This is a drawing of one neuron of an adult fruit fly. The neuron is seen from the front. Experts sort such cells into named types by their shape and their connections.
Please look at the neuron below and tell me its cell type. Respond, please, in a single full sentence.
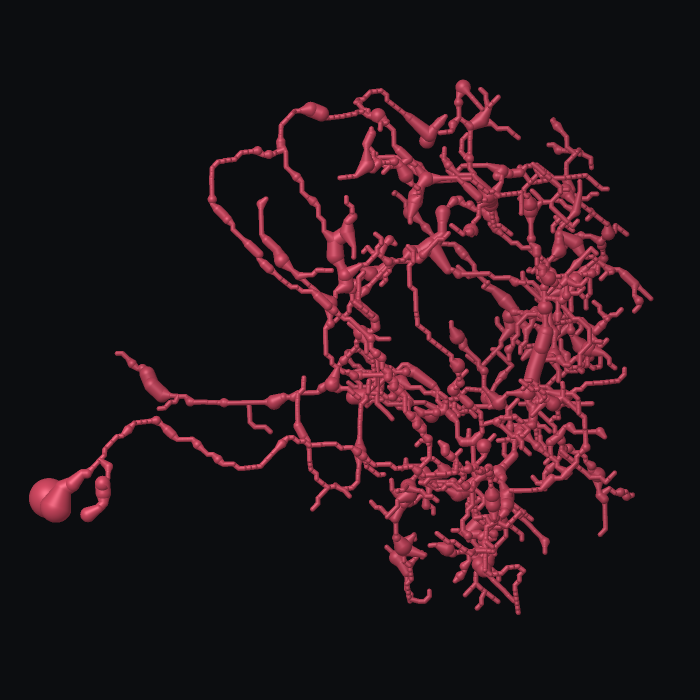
The cell type CB1193 is the type of this neuron.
